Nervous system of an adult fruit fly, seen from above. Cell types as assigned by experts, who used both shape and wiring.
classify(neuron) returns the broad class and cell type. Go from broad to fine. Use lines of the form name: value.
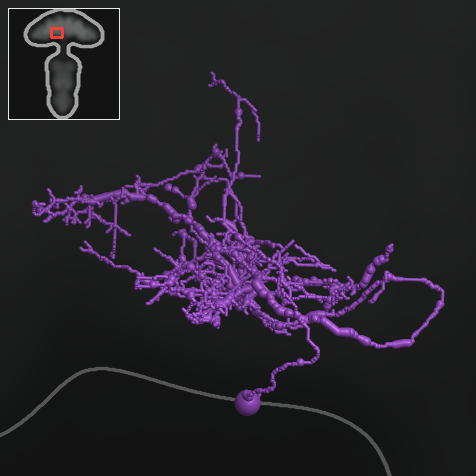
broad class: central-brain intrinsic neuron
cell type: CB0657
